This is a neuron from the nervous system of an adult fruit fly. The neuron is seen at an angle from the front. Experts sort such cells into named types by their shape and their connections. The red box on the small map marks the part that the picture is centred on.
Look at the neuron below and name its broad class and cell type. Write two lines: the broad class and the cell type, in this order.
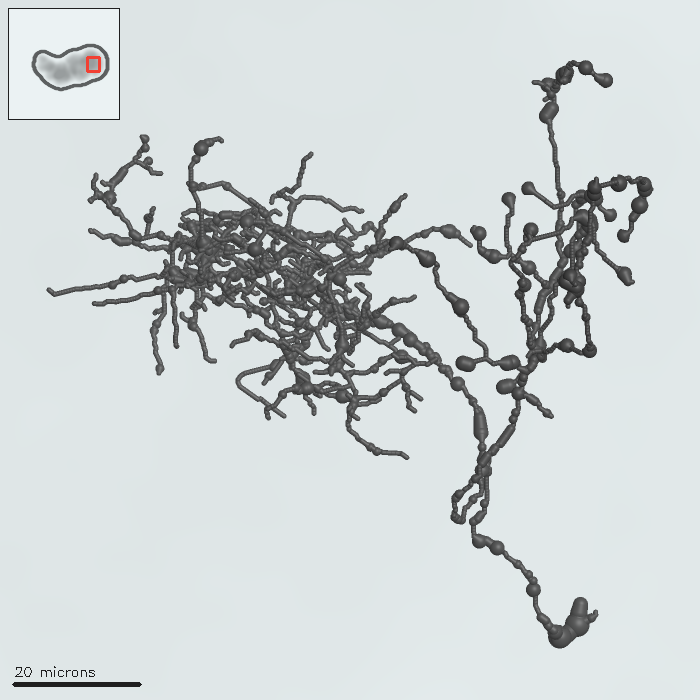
central-brain intrinsic neuron
AVLP407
